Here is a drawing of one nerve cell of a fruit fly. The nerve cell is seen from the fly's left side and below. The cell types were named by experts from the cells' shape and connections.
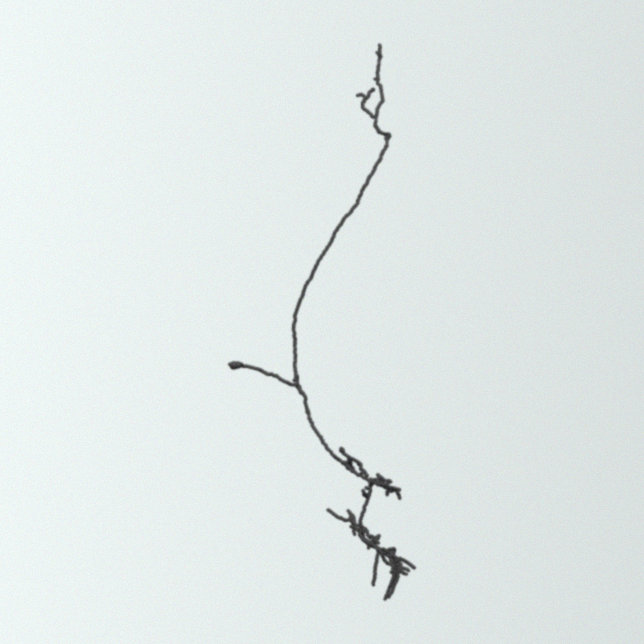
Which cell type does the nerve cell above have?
MeVP11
